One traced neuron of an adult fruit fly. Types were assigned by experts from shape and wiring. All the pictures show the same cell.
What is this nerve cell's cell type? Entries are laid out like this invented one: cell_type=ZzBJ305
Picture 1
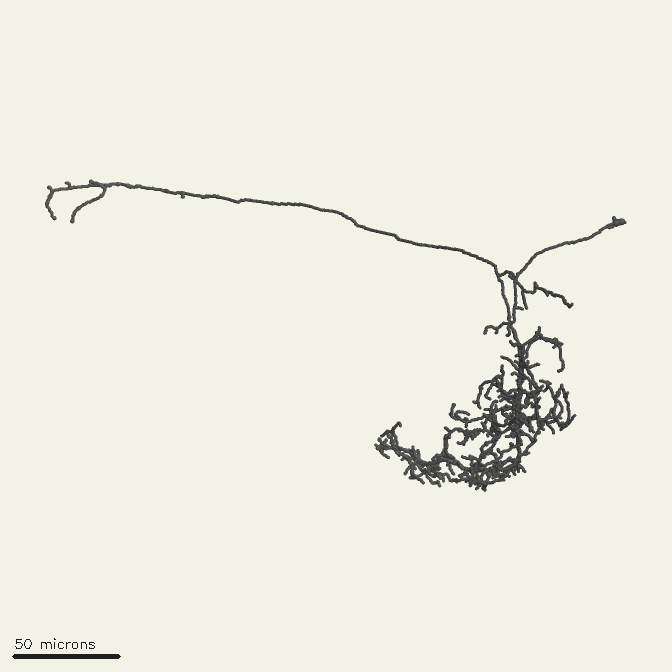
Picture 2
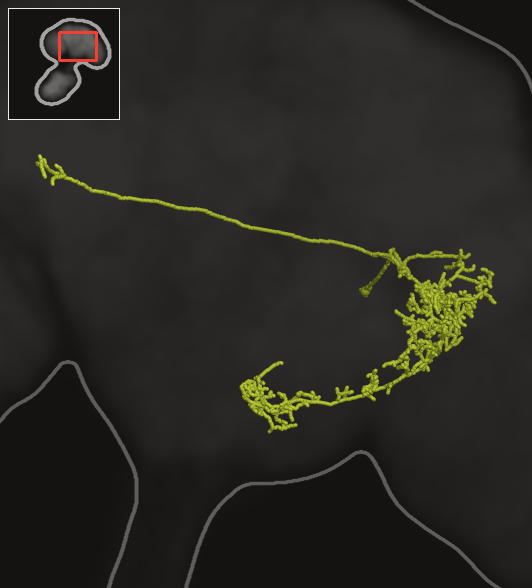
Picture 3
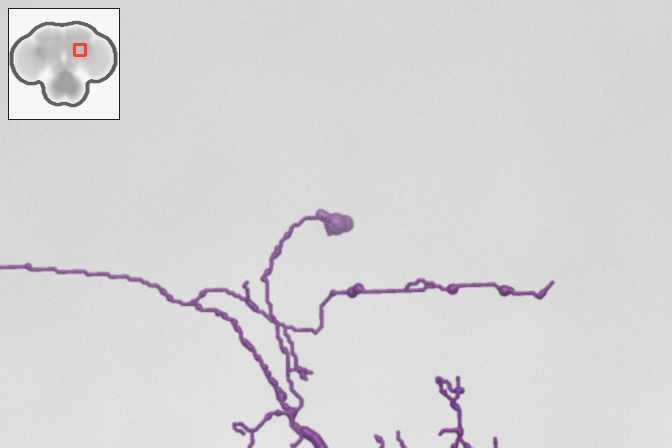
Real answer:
cell_type=WED117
